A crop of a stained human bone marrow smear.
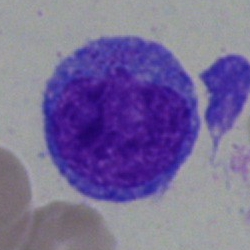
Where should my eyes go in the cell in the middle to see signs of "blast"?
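The cell in the middle is a blast. Its outline is round, and the cytoplasm makes only a narrow deep-blue rim around the nucleus.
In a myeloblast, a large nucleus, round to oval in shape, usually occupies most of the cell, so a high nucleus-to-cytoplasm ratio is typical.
That narrow rim of cytoplasm fits such a high ratio. Notice also that the rim is widest at the top of the cell. No distinct coloured granules can be made out in the cytoplasm.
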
